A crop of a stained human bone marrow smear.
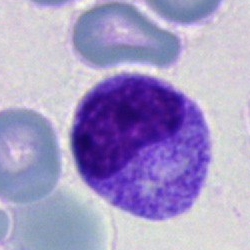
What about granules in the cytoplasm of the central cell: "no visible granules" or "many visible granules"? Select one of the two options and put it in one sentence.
There is a large number of visible granules in the cell's cytoplasm.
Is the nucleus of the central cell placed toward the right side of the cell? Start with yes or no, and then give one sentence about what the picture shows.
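No. The nucleus sits off-centre toward the upper left of the cell.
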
